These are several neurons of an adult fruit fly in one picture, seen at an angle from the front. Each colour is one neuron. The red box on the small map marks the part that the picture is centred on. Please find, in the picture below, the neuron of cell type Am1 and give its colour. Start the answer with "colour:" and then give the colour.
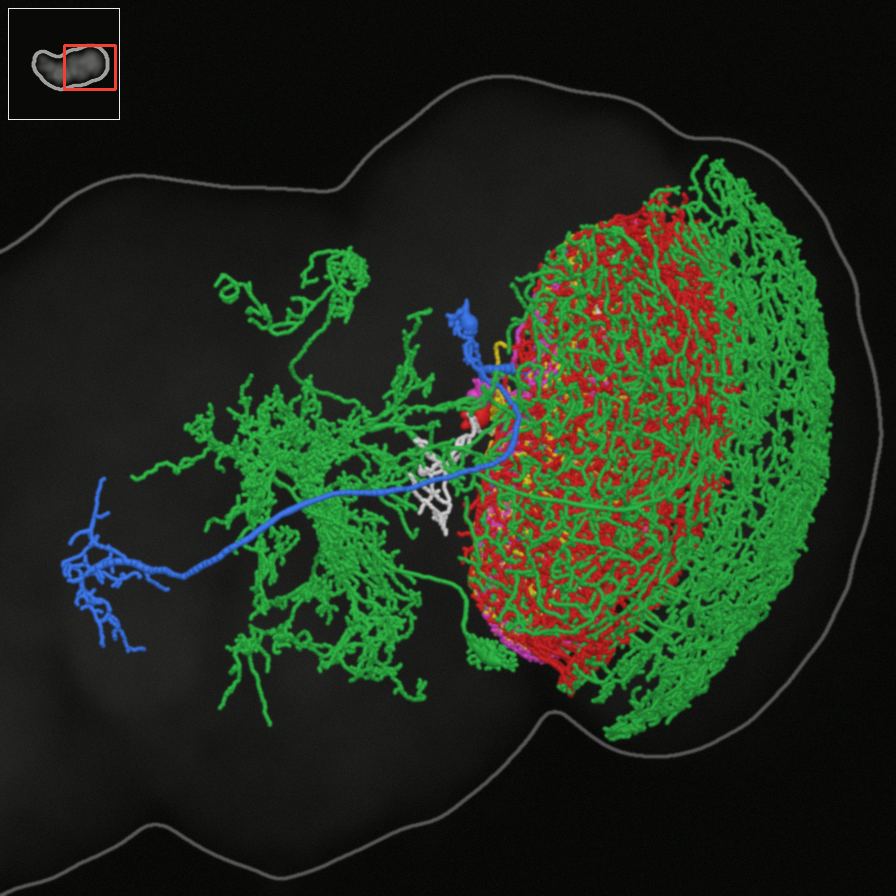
colour: red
